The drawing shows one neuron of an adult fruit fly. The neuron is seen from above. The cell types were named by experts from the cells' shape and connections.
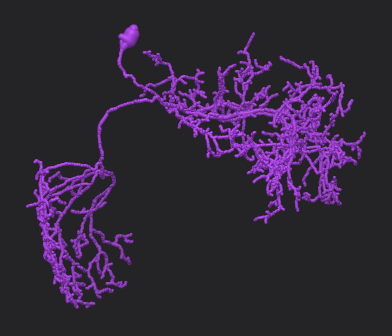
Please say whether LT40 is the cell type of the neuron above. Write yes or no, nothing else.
yes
